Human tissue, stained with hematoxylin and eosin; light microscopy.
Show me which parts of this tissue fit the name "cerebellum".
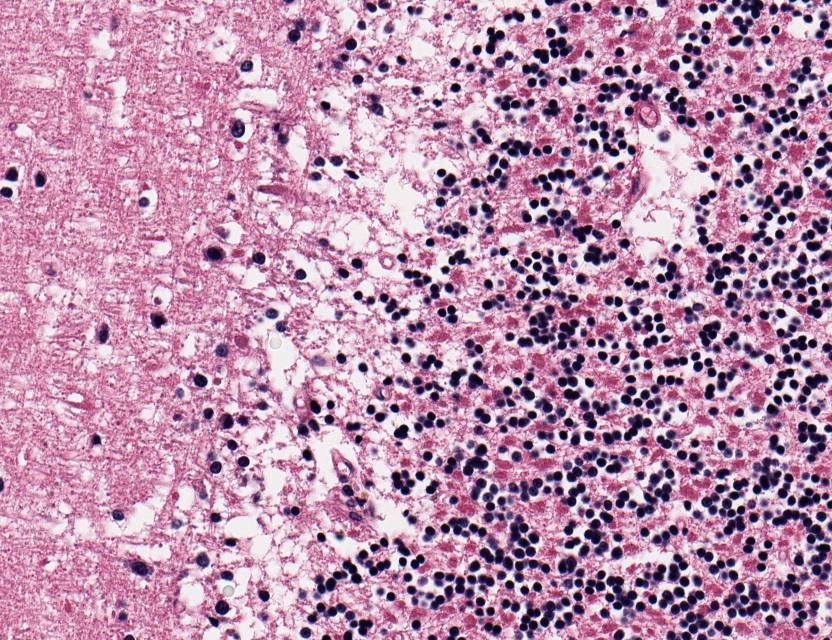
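Item one: the tissue is cerebellum.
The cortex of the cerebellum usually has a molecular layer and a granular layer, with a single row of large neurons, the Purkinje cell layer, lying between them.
Item two: a sparse pink zone on the left meets a crowded nuclear zone on the right along a border running roughly from top to bottom, which is in keeping with those two layers. Item three: the crowded nuclei on the right are small, round and uniformly dark blue-black, with almost no visible cytoplasm. Item four: small pink cell-free patches are scattered among those densely packed nuclei. Item five: in the pink zone on the left, several of the scattered nuclei are surrounded by clear halos.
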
